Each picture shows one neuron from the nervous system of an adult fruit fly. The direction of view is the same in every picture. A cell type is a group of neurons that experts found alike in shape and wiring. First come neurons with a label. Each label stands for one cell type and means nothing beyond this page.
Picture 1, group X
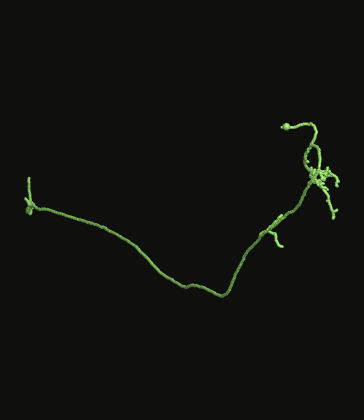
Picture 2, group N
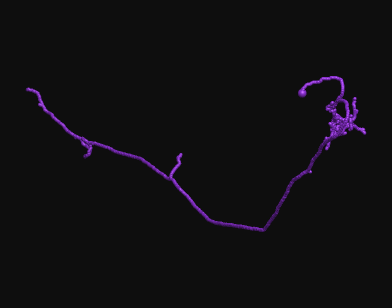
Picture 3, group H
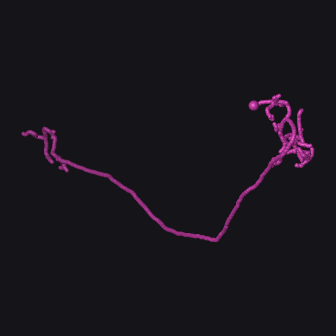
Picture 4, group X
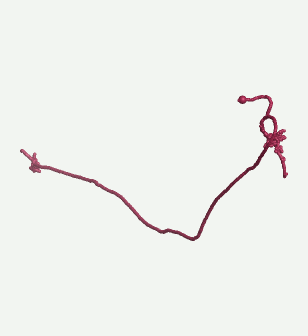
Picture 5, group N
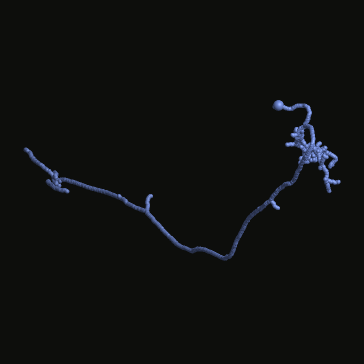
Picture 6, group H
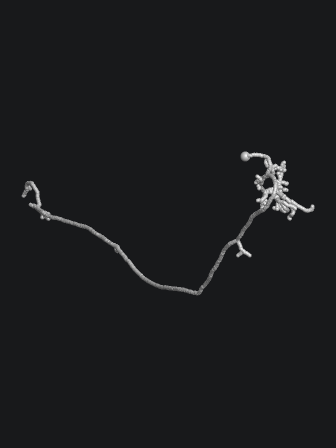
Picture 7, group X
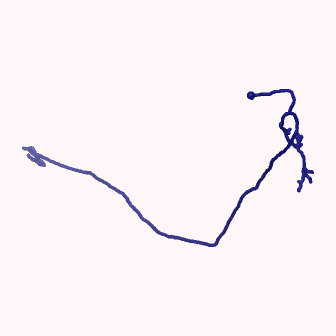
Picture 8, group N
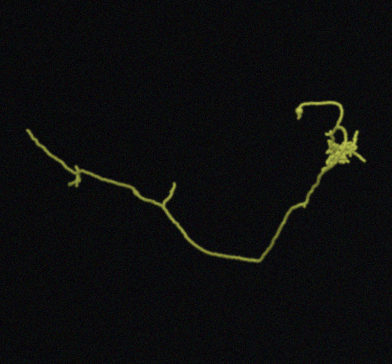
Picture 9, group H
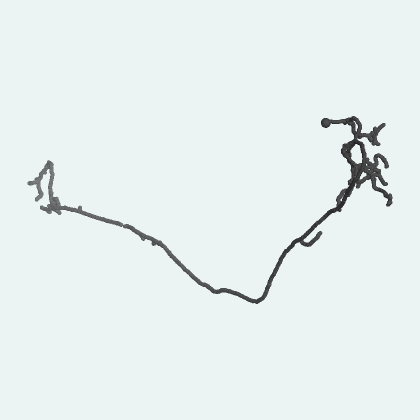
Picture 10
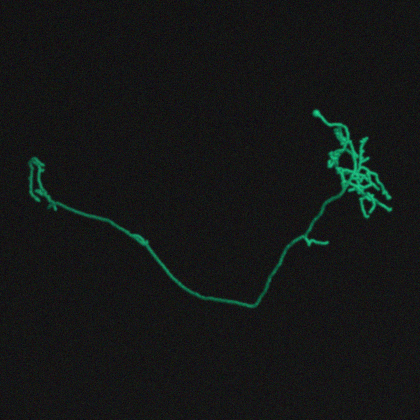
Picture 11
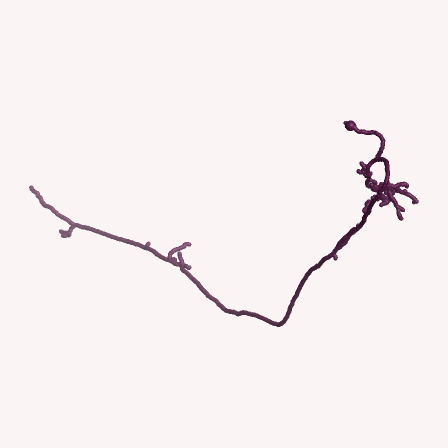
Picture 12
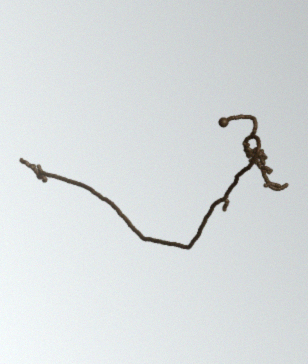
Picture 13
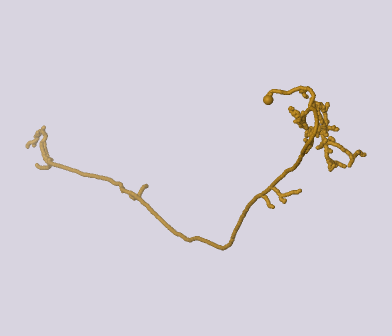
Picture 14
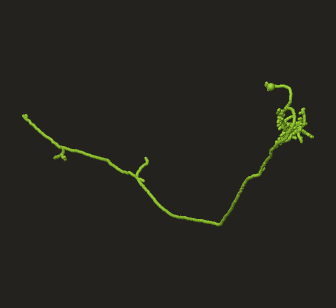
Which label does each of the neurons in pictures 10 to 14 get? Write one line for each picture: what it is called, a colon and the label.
10: group H
11: group N
12: group X
13: group H
14: group N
